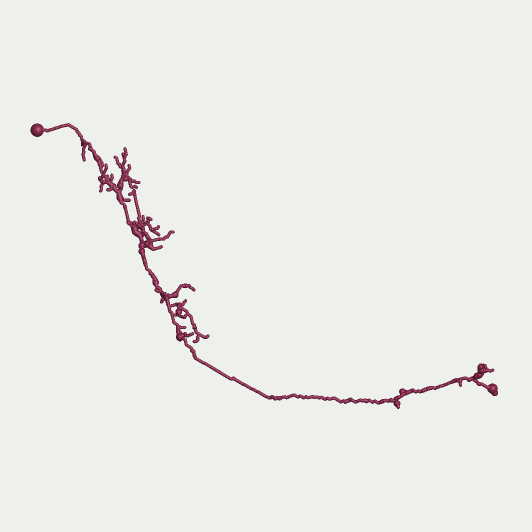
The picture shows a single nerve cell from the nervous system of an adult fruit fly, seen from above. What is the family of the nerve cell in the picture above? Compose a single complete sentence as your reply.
Family Tm is the one that contains this nerve cell.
